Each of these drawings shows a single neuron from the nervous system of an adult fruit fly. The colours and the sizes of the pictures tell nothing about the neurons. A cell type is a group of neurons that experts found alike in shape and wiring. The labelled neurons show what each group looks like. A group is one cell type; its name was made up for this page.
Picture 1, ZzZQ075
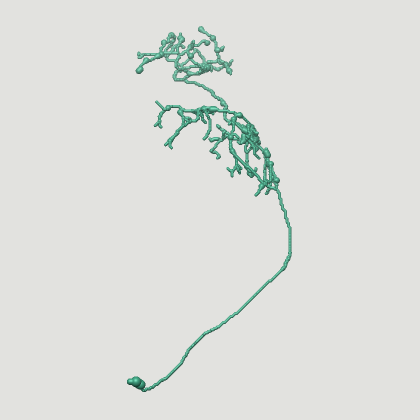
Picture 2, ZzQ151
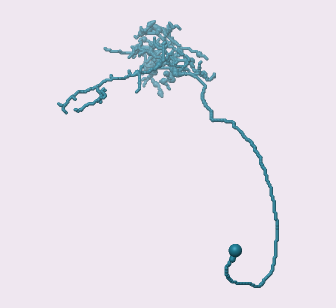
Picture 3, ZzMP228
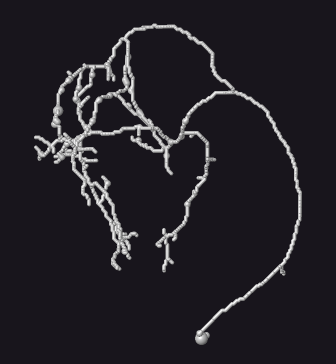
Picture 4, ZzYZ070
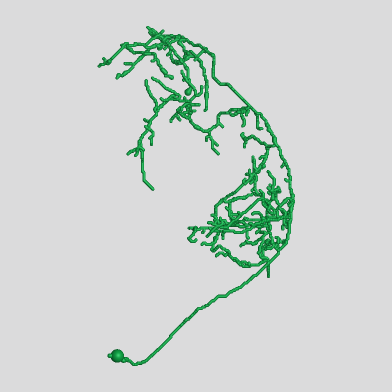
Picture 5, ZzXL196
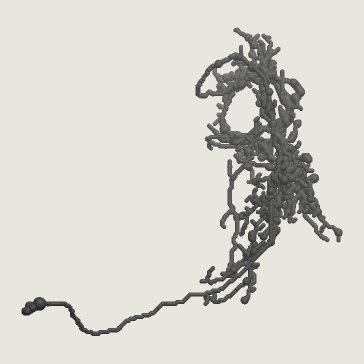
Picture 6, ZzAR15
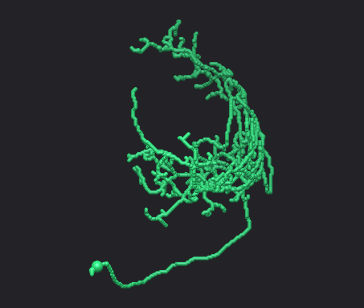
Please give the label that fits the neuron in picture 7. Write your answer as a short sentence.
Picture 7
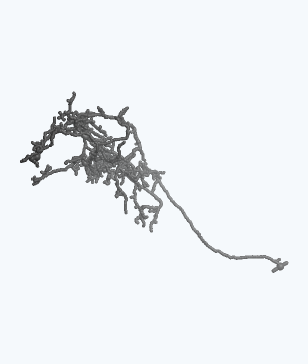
It belongs to ZzXL196.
